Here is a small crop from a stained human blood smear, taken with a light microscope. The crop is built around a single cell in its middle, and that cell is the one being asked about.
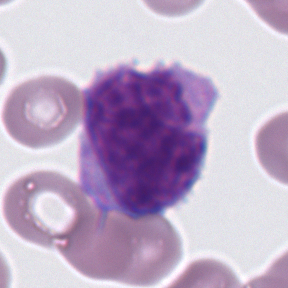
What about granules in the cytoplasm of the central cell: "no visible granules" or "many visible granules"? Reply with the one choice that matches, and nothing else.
No visible granules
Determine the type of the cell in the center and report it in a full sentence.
The cell at the heart of this crop is an atypical promyelocyte.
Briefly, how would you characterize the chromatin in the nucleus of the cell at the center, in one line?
The chromatin pattern here is coarse and clumped.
